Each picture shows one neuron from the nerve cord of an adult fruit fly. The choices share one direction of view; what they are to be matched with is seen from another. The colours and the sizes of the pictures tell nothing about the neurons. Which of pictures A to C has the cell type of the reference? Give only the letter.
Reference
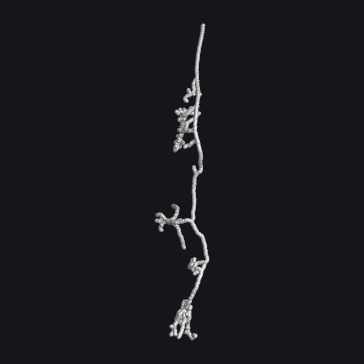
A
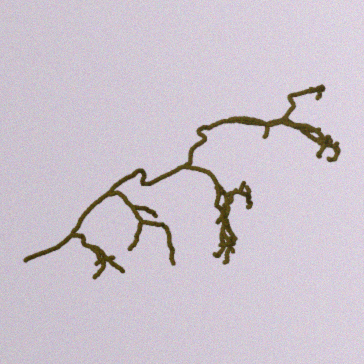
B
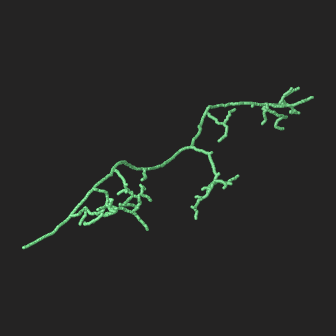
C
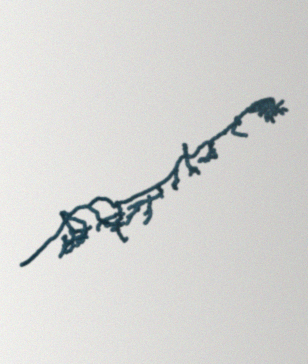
B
